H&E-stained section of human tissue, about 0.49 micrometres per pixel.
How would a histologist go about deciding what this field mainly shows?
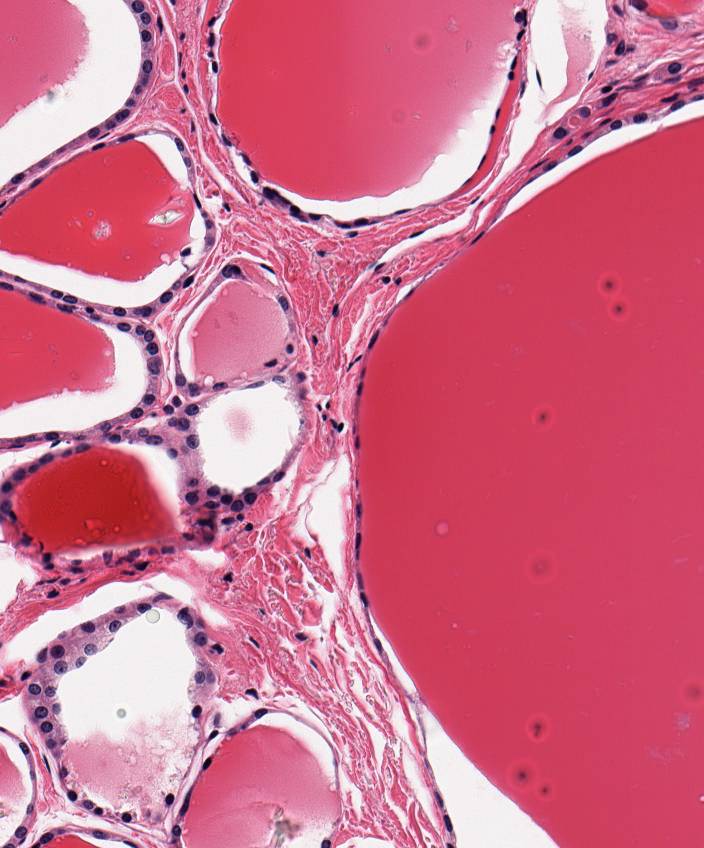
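Thyroid follicle is the main structure here. One very large colloid-filled follicle fills most of the right half; smaller ones lie at the left and lower left. Each follicle is lined by a single layer of epithelial cells, cuboidal with round dark nuclei in the smaller ones.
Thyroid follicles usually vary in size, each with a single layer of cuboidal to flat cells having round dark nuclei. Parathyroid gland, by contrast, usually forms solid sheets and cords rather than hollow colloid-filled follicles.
In many, the colloid has shrunk from the lining, leaving white clefts along the epithelium.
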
